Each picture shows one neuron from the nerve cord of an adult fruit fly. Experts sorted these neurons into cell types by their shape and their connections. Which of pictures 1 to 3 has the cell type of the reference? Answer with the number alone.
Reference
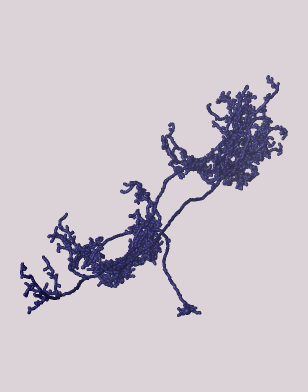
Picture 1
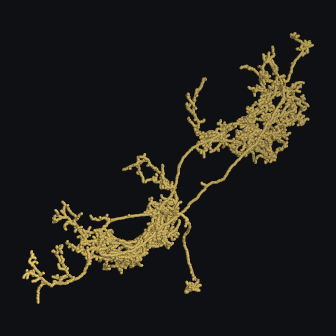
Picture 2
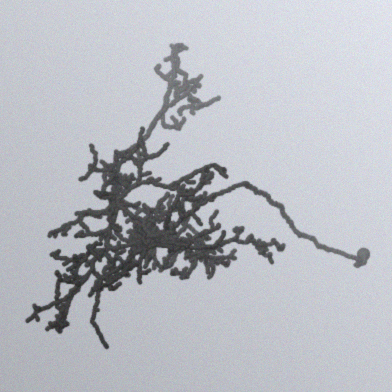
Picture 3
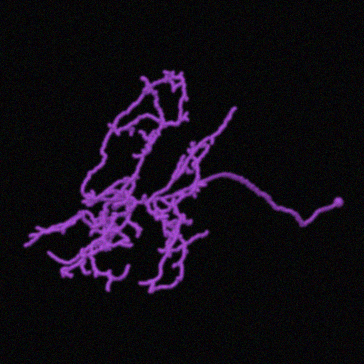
1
